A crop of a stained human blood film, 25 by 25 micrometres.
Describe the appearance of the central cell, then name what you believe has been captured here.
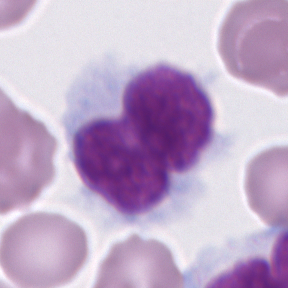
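I see two nuclear lobes lying along a line from lower left to upper right. There is more cytoplasm on the upper left of the nucleus than on its right. I find no distinct granules in it, and its edge looks ragged and irregular rather than smooth. This is a hairy cell.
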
